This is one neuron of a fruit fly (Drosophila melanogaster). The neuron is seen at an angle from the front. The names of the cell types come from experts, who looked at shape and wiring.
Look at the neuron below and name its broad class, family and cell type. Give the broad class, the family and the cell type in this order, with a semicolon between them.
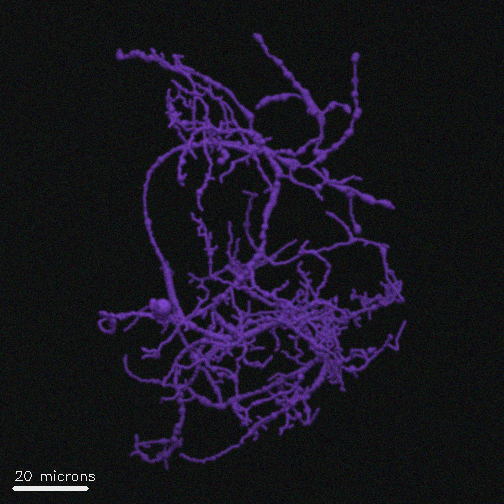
central-brain intrinsic neuron; hemilineage ALl1_ventral; CB2940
